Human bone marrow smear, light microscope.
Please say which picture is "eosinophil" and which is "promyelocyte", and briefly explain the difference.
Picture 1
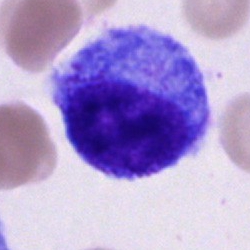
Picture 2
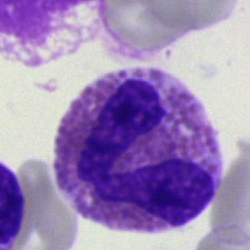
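The first picture shows a promyelocyte and the second an eosinophil. The promyelocyte has a roughly round outline, whereas the eosinophil is round and smooth, with no projections or blebs on its surface. In the promyelocyte the nucleus is a single mass without lobes; in the eosinophil it is a thick, folded band bent into a V that opens to the right.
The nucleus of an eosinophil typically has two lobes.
The promyelocyte's chromatin is dark purple and patchy rather than smooth, while the eosinophil's nucleus shows no visible nucleoli. The promyelocyte's cytoplasm is bluish-purple, paler than the nucleus, and free of clear vacuoles. Pale red cells lie against the lower left and lower right edges of the eosinophil.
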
